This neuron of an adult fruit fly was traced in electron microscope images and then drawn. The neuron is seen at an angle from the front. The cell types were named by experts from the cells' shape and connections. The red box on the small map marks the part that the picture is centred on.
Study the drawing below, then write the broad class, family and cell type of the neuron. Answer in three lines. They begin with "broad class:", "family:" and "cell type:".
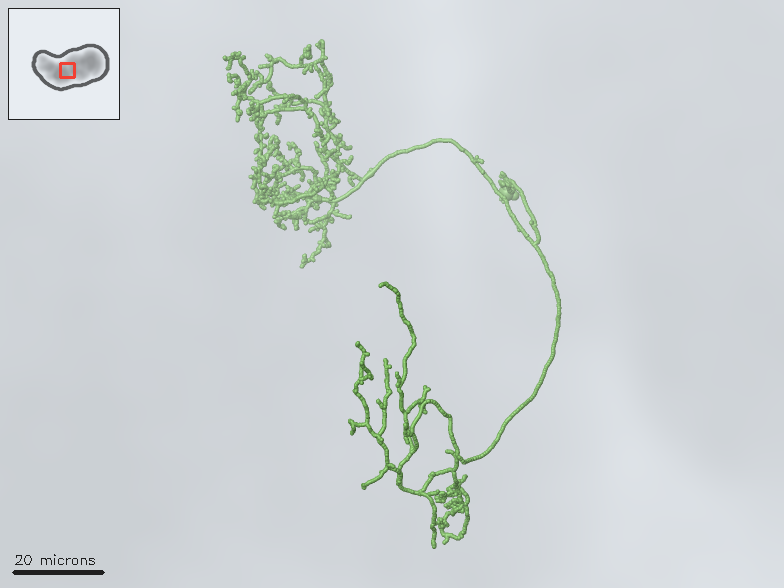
broad class: optic-lobe intrinsic neuron
family: MeLo
cell type: MeLo11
